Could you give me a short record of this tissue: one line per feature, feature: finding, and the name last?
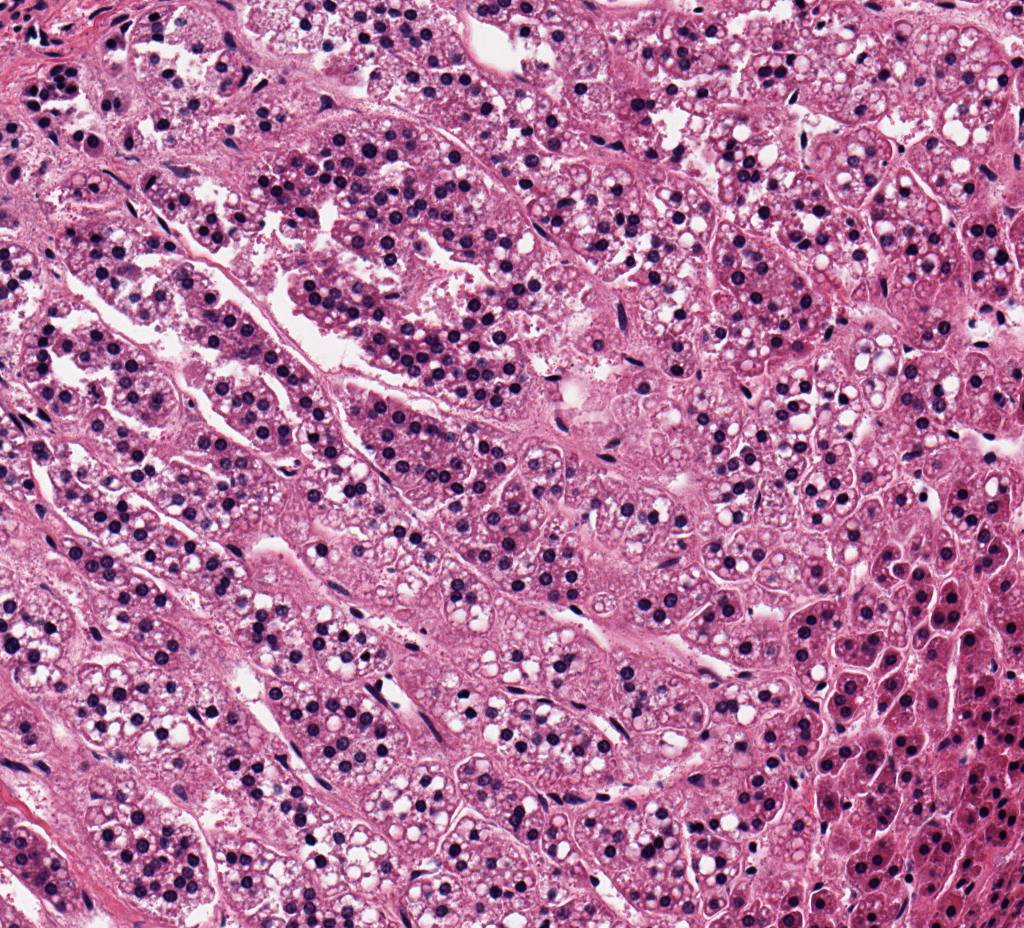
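Arrangement: long solid cords on the left half, running diagonally from upper left to lower right
Cytoplasm: in many cells across left and centre, filled with multiple small clear vacuoles
Nuclei: small, round, darkly stained, mostly one per cell
Lumina: none central like those of glands; cords solid
Name: adrenal gland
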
